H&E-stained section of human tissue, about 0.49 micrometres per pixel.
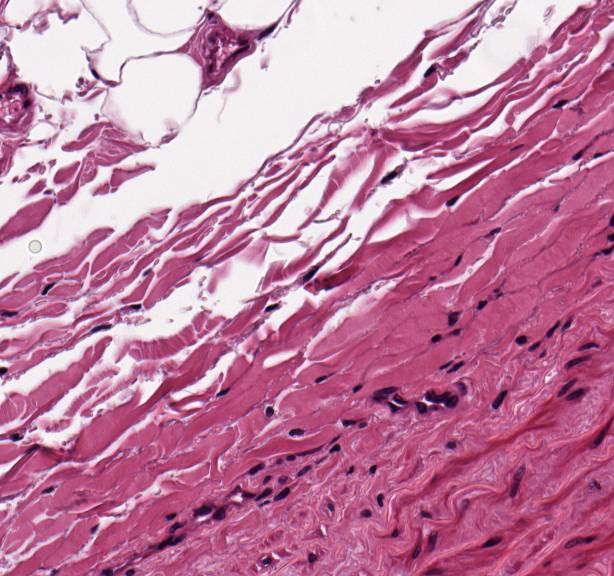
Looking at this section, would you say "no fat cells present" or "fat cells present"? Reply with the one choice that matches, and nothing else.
Fat cells present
